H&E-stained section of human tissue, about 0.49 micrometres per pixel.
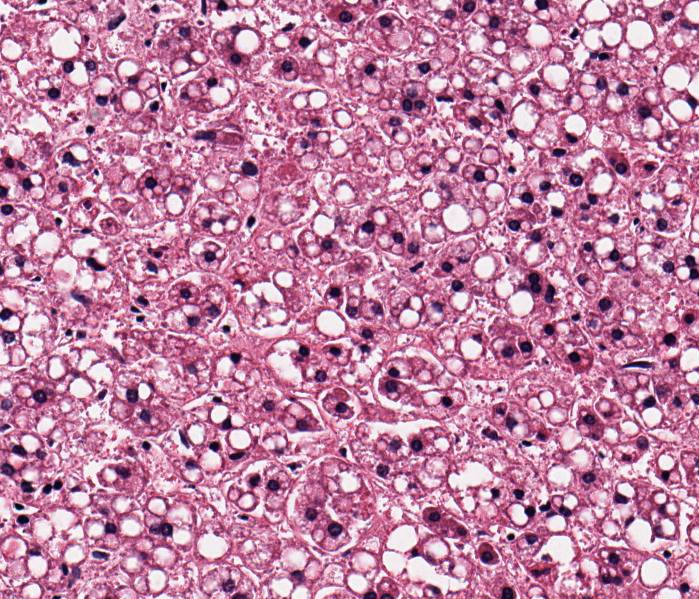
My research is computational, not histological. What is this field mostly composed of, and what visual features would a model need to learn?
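ID: zona fasciculata of the adrenal gland. Large polygonal cells form one continuous sheet across the field, unbroken by connective tissue bands or large vessels. Most cells hold several round clear vacuoles, not a single one, with pink, finely granular cytoplasm between them. Nuclei round, dark, mostly central.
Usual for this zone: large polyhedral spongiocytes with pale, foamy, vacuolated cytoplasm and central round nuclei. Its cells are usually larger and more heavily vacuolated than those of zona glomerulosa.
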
